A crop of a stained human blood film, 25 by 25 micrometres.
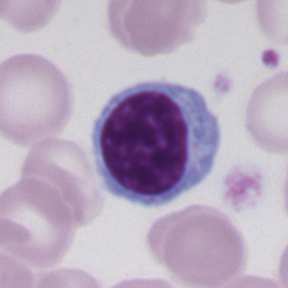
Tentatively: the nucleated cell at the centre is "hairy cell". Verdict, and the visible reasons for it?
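Look first at the nucleus: round, with no indentation or notch.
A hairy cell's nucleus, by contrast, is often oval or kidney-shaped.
The outline, too, is round and smooth, without surface projections. So hairy cell does not fit; this cell is a typical lymphocyte. The chromatin is dark purple in coarse clumps; no nucleoli are visible.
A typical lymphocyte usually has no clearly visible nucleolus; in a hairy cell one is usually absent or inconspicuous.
On that point either name would do. The cell measures about 11 micrometres; its nucleus, about 9 by 8 micrometres, fills about 60% of the area. The cytoplasm, free of vacuoles, forms a wider crescent on the right and a thin rim on the left.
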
